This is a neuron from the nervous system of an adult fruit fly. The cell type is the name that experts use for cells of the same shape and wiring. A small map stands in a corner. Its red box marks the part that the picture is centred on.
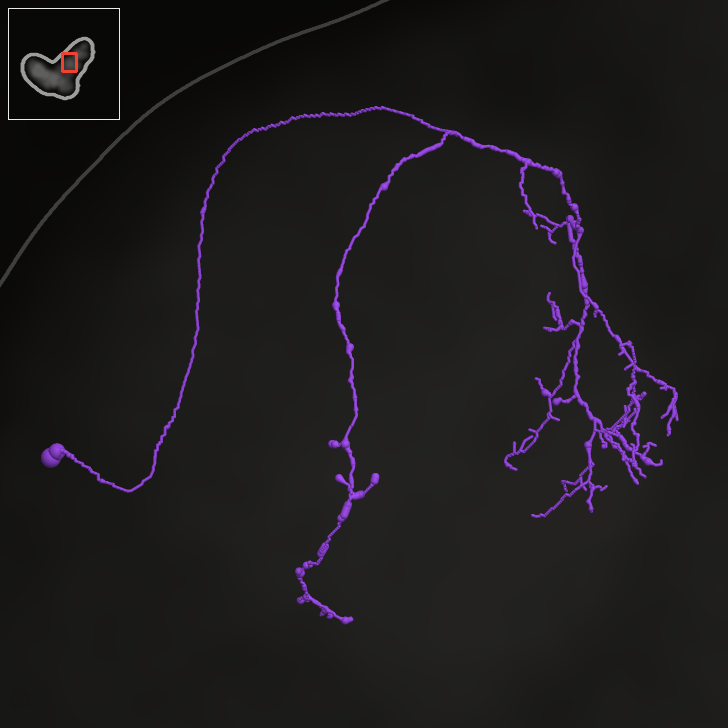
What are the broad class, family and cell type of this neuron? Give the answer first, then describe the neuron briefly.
This is a nerve-cord intrinsic neuron. Its family is hemilineage 08A. The cell type is IN08A041. Dozens of branch ends can be seen. In this view it is about as wide as it is tall.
